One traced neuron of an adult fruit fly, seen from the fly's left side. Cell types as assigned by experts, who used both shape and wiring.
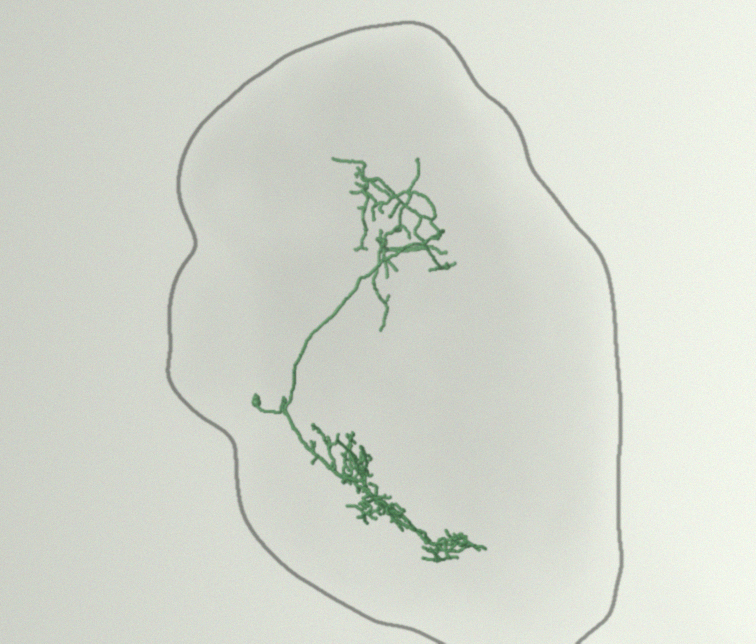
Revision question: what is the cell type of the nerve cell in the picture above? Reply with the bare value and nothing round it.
CL113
